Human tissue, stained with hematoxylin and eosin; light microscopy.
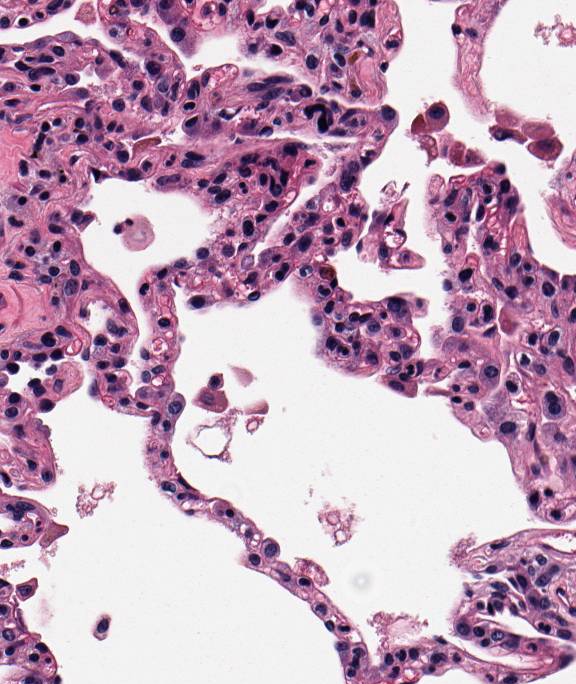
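Lung, haematoxylin and eosin: branching septa split the field into large empty spaces, the biggest in the centre and lower middle. Notice that the septa at the left and right edges are broad and crowded with nuclei, while the curving septum in the centre is thin. The spaces hold only a few small wisps of pale debris and detached cells, and there are no fat cells anywhere.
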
